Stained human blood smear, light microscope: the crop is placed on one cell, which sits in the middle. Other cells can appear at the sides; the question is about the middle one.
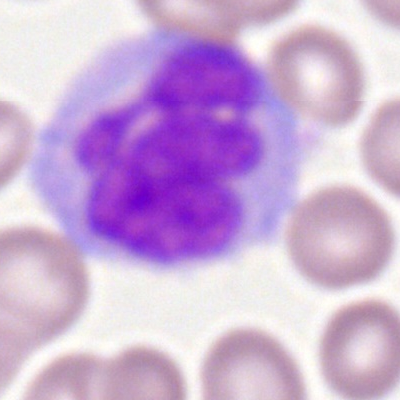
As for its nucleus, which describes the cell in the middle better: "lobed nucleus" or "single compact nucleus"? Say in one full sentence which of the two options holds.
In this cell, the nucleus is divided into separate lobes.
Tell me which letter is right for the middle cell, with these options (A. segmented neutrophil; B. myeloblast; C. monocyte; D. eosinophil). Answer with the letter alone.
C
